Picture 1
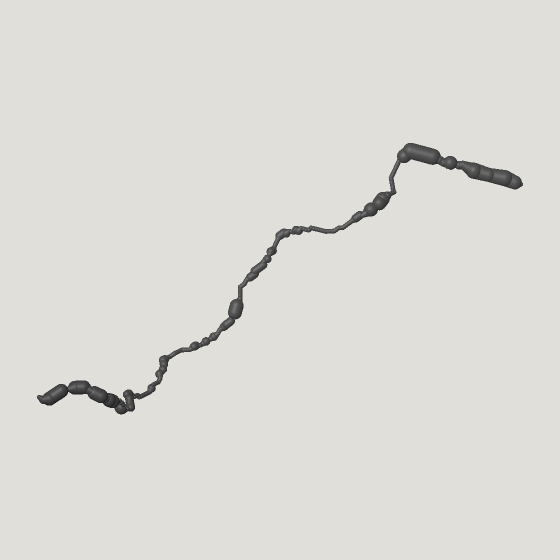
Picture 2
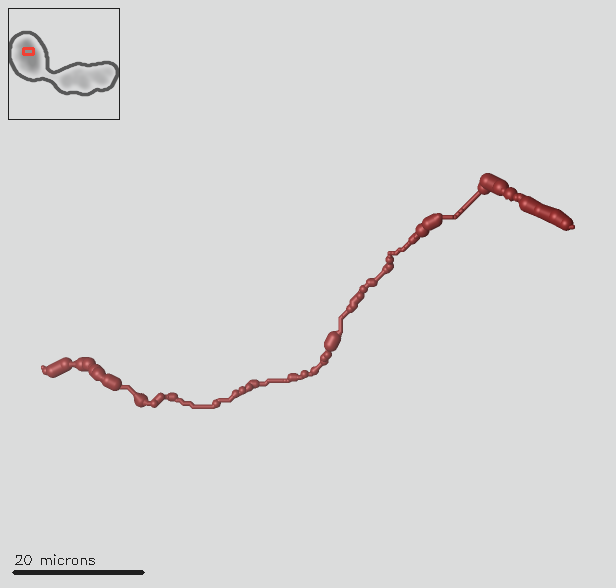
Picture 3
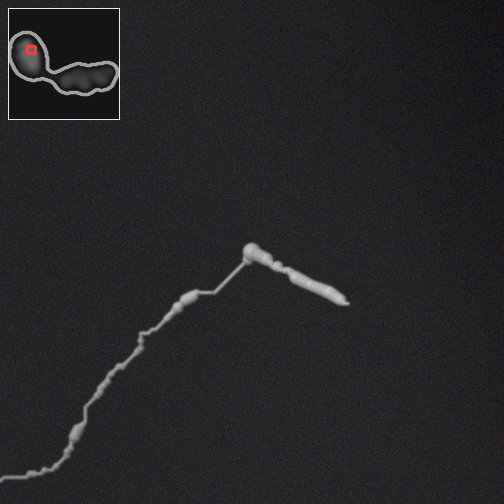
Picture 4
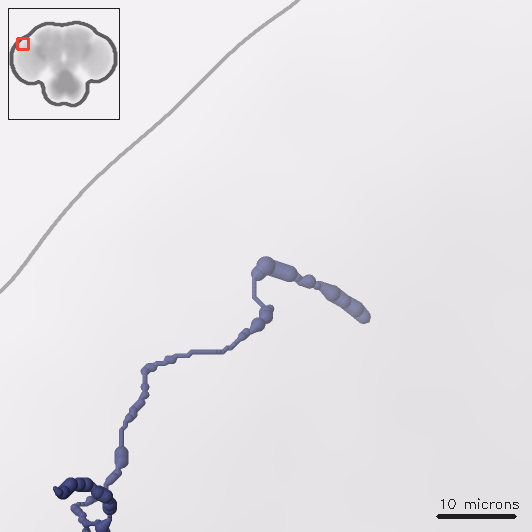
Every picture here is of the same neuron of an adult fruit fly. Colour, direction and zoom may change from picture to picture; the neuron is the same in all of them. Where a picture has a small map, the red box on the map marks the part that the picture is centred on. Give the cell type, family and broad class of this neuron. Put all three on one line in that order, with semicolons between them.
R8p; class visual; photoreceptor or other optic-lobe sensory neuron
